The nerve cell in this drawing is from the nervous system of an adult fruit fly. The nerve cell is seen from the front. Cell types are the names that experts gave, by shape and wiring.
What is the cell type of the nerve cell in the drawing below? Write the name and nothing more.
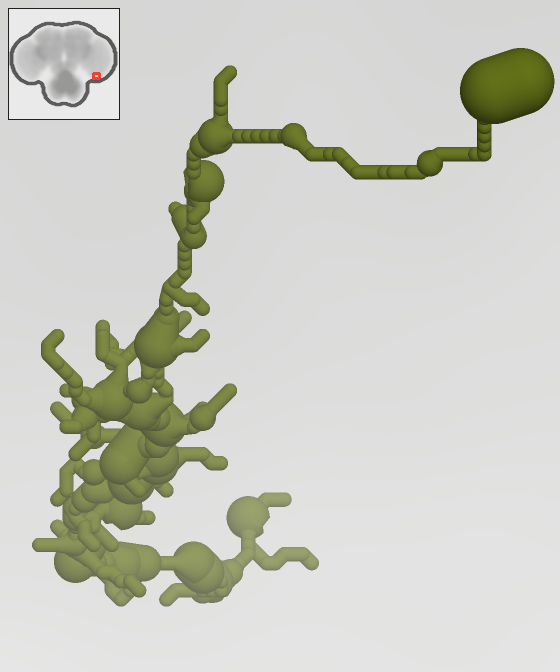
Dm3a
